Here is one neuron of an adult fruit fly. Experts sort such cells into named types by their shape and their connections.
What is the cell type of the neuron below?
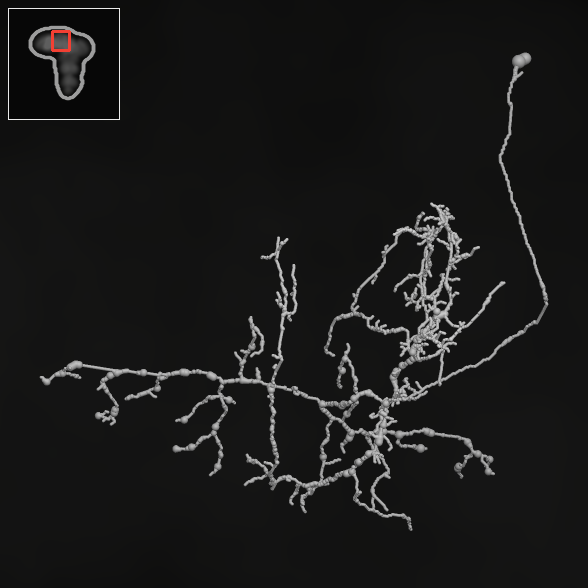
VES019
